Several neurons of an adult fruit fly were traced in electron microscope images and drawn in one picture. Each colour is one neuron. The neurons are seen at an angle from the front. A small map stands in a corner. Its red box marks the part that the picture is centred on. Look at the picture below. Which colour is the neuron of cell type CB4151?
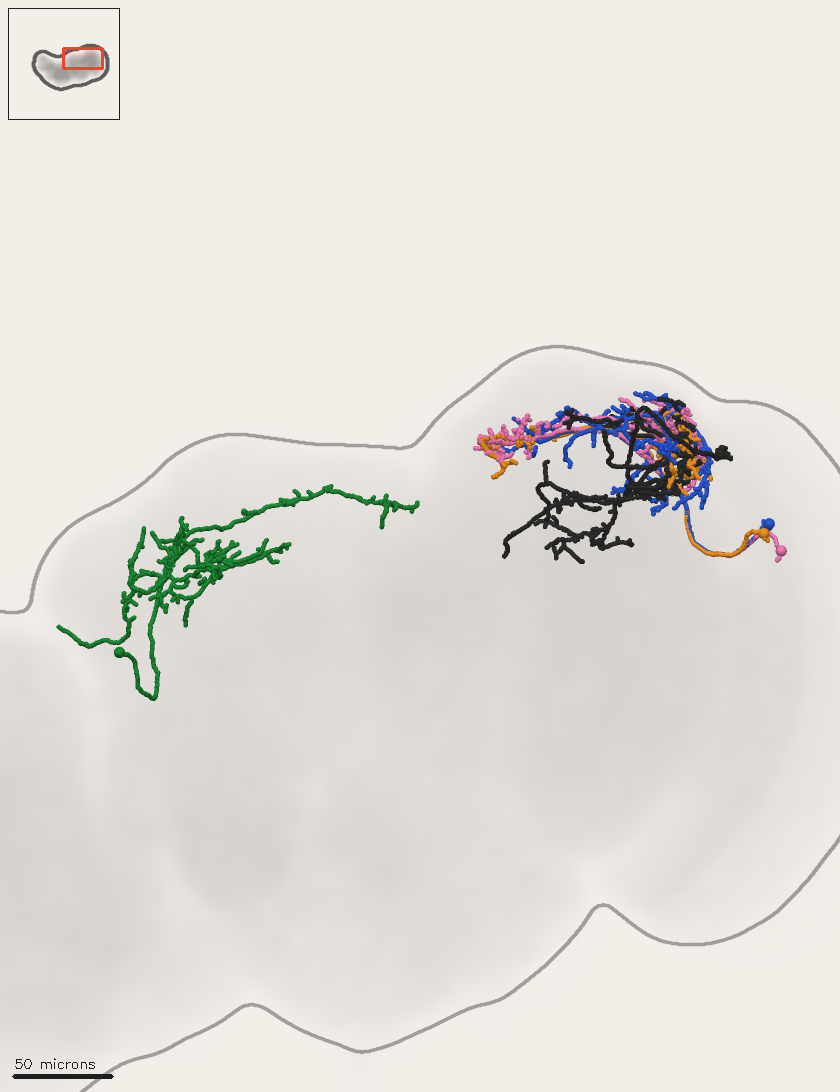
pink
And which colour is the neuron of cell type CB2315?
green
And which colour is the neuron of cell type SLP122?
black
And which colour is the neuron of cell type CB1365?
orange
